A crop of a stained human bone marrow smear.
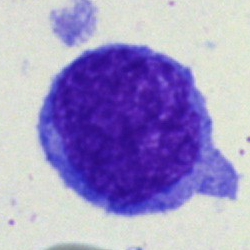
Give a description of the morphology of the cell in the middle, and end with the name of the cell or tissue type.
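Roughly round, this one, apart from a single bulge. There's just a thin blue rim of cytoplasm around the nucleus, and I can't see any granules in it. That bulge is pale blue cytoplasm pushing out from the lower right edge. It's a blast.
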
